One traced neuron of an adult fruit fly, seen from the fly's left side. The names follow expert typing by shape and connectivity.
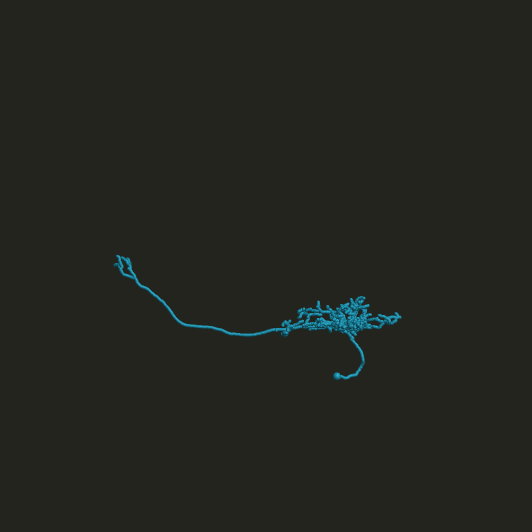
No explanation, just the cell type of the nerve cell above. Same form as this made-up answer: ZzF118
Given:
AN06B042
